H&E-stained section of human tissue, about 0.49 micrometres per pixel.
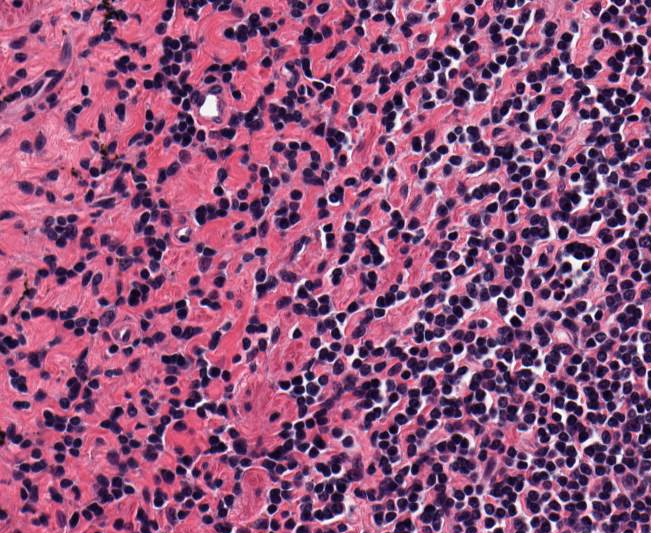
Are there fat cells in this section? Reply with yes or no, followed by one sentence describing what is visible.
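No. No fat cells are seen in the field.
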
